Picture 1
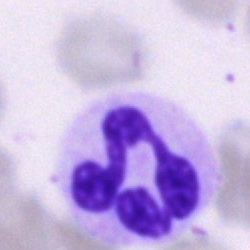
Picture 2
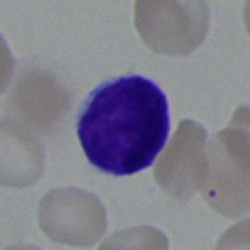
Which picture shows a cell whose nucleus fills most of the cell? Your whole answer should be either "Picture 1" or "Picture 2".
Picture 2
